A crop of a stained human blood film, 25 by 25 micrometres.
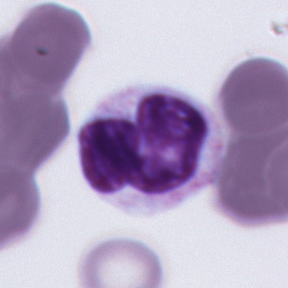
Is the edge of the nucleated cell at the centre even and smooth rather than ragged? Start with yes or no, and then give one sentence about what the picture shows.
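Yes. The cell has a round, smooth outline.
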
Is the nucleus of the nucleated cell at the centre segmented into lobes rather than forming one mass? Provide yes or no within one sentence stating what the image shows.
Yes, there are two or more lobes making up the nucleus of the cell.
